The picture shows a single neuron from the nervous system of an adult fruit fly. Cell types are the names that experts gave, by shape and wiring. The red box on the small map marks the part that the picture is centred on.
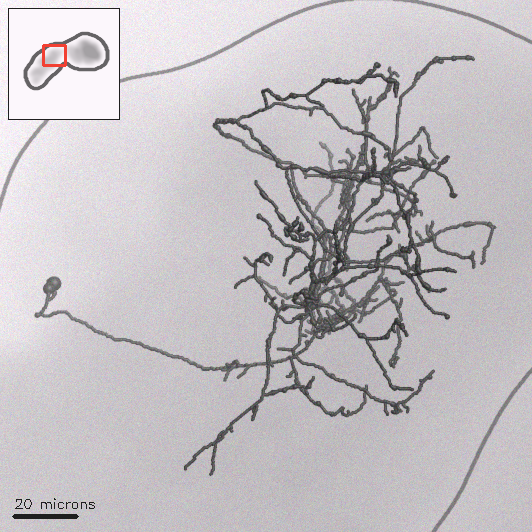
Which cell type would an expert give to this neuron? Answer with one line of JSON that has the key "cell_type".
{"cell_type": "IN12B020"}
